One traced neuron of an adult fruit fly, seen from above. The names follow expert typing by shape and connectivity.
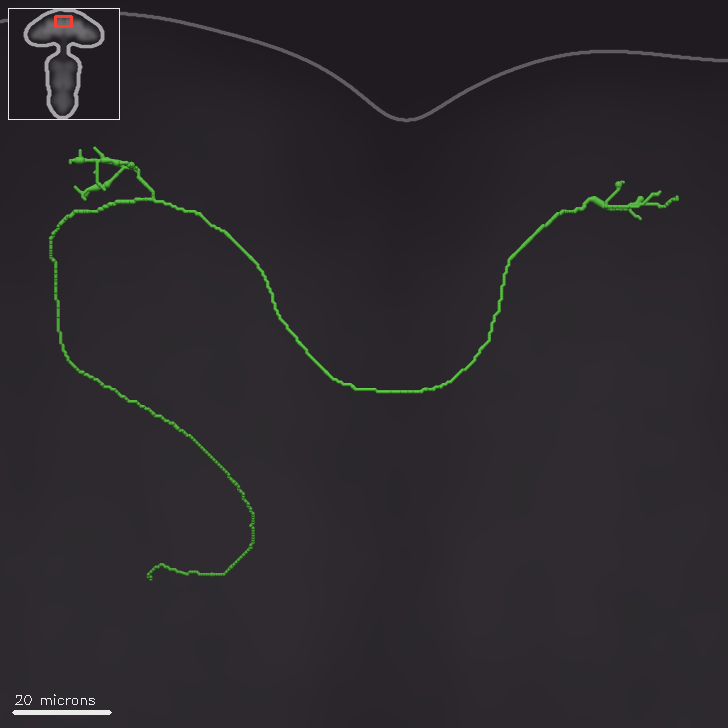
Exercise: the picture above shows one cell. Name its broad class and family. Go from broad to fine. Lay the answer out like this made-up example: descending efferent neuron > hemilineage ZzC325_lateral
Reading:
sensory neuron entering the brain > class olfactory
